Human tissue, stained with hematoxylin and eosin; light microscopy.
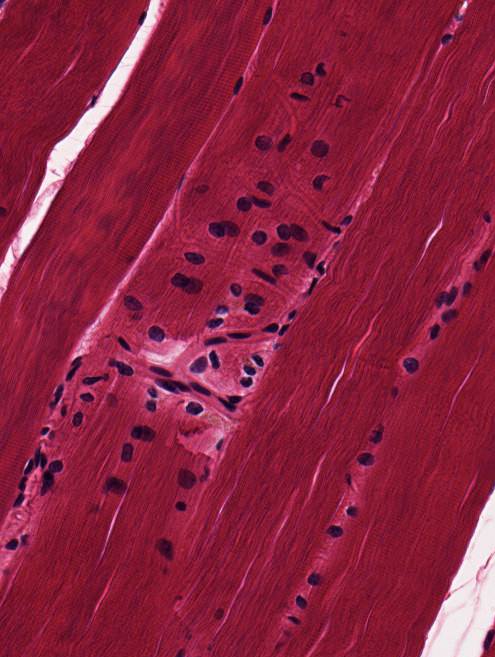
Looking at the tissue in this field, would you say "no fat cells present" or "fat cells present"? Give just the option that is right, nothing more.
No fat cells present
